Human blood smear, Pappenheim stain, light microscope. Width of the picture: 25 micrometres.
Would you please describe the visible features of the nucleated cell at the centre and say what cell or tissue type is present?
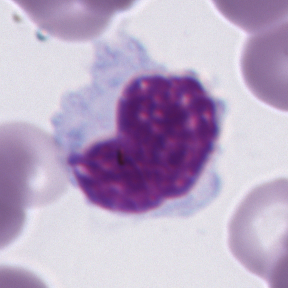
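The outline is irregular rather than round. At the cytoplasmic edge, fine wispy projections fray the margin, most markedly at the upper left. A notch on the left side of the nucleus partly separates a smaller lower-left lobe. The chromatin is dense purple, broken by scattered small pale spots. The cell is a hairy cell.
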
